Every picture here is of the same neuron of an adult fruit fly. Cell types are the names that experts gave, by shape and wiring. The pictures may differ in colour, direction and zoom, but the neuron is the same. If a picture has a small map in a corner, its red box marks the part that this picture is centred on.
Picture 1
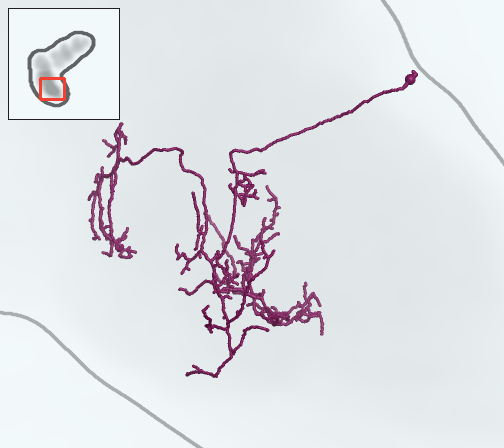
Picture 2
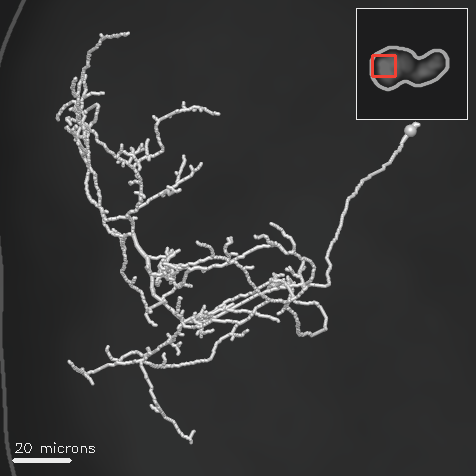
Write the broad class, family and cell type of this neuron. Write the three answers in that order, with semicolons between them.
central-brain intrinsic neuron; hemilineage SMPpv2_ventral; AVLP705m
